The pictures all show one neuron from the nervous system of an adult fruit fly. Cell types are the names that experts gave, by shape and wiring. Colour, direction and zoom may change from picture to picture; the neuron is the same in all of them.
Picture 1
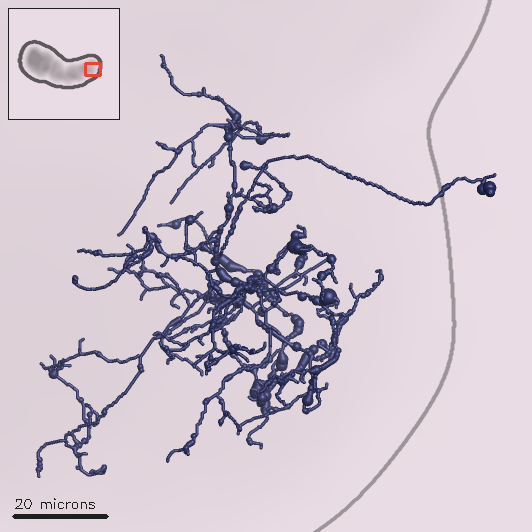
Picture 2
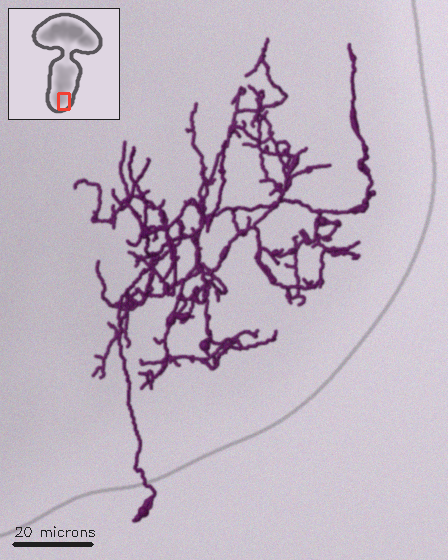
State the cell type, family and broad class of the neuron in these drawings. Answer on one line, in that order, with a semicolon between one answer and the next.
IN20A.22A021; hemilineage 20A.22A; nerve-cord intrinsic neuron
